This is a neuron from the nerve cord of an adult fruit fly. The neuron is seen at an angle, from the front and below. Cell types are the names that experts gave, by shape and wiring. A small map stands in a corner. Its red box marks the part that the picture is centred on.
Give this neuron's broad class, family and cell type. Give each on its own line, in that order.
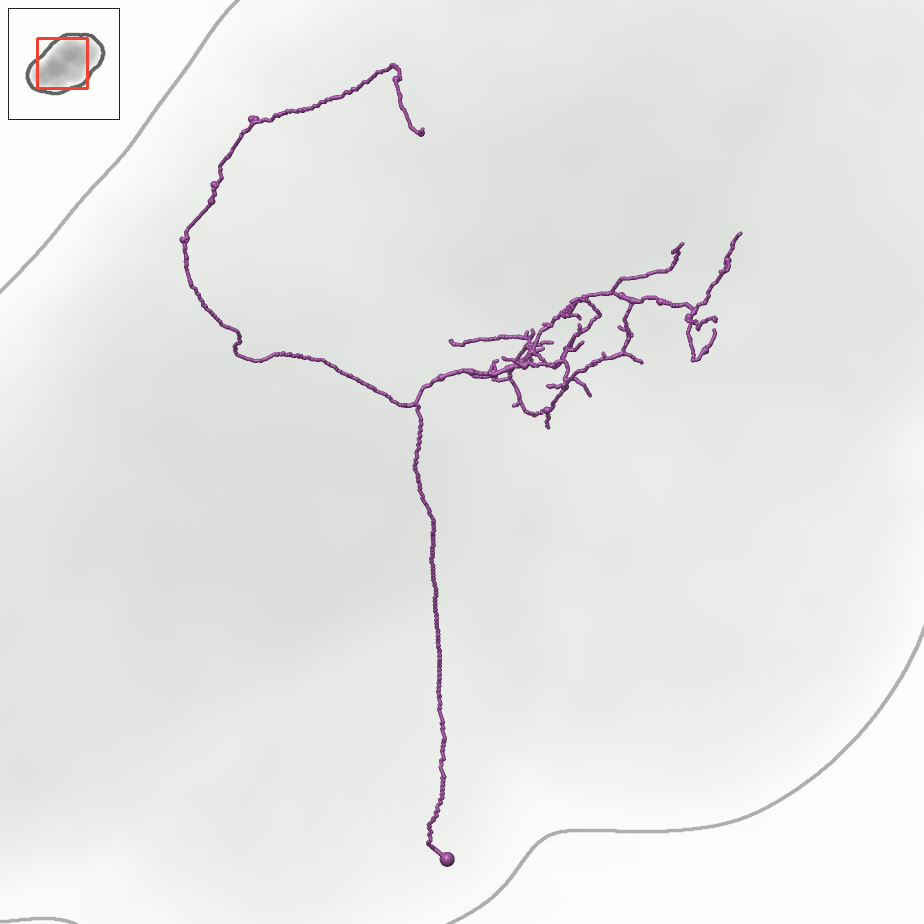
nerve-cord intrinsic neuron
hemilineage 07B
IN07B099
